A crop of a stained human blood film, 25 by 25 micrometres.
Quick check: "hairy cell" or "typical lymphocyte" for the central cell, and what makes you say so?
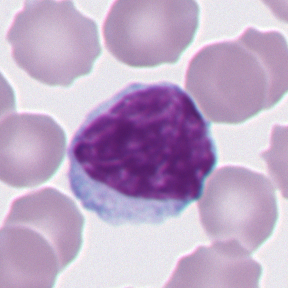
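This one I'd call a typical lymphocyte.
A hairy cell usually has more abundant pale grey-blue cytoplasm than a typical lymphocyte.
Here the nucleus, about 12 by 10 micrometres, fills most of the cell and sits toward its upper right; the cytoplasm rim is widest along the lower left. The chromatin is dark purple and coarsely clumped, and the outline is smooth.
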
